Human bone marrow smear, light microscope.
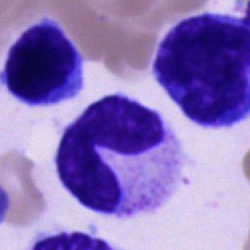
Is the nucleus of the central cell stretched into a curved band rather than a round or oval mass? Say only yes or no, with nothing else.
Yes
